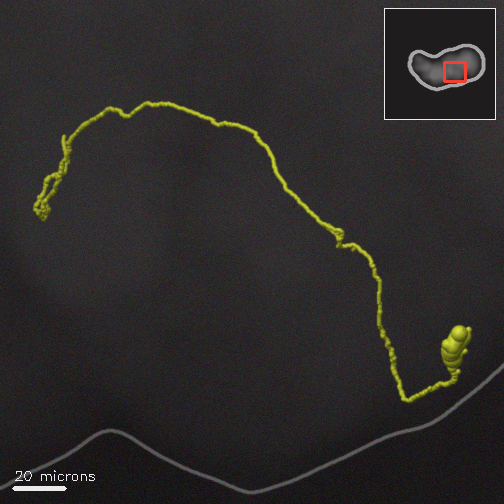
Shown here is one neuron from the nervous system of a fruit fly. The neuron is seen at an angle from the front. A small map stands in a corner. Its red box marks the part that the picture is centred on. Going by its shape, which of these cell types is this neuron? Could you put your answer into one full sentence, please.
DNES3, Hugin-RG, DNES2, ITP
As for cell type, this neuron is Hugin-RG.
